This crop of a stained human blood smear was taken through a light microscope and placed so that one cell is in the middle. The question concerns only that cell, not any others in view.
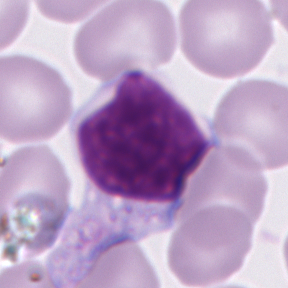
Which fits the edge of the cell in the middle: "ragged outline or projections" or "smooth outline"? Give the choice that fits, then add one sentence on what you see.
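Ragged outline or projections. The cytoplasm stretches out into a long tail toward the lower left.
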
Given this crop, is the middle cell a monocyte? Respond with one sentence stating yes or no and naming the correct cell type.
No, the cell located centrally is a large granular lymphocyte rather than a monocyte.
